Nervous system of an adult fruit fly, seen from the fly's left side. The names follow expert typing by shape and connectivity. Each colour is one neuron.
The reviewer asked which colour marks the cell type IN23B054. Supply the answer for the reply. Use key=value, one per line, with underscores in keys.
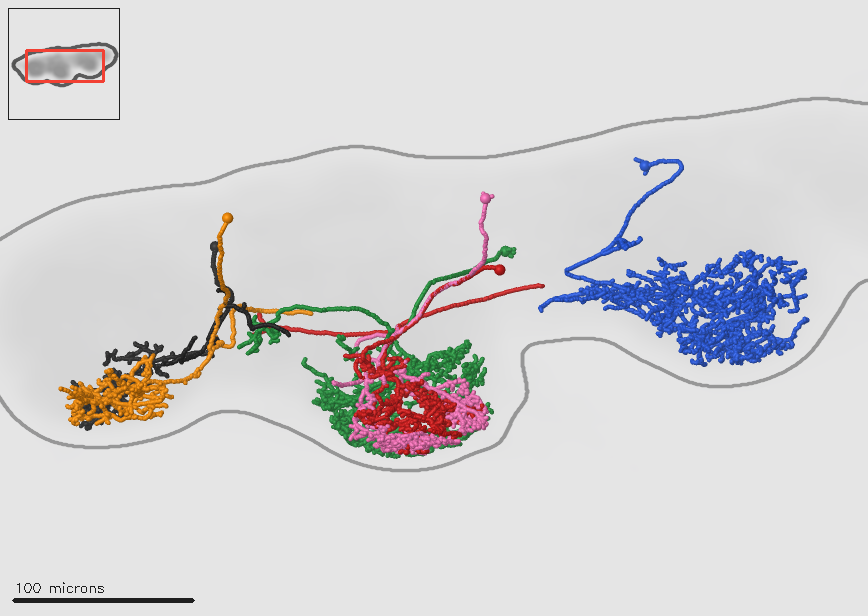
colour=orange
